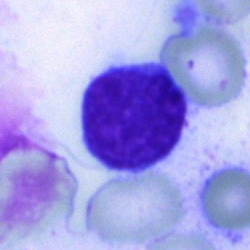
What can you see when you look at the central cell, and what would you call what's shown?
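Look first at the outline: it is roughly round. The nucleus fills almost the whole cell, leaving at most a very thin rim of cytoplasm. Its chromatin is dense and dark purple-blue, with small paler patches, and no vacuoles are seen. This is a lymphocyte.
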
